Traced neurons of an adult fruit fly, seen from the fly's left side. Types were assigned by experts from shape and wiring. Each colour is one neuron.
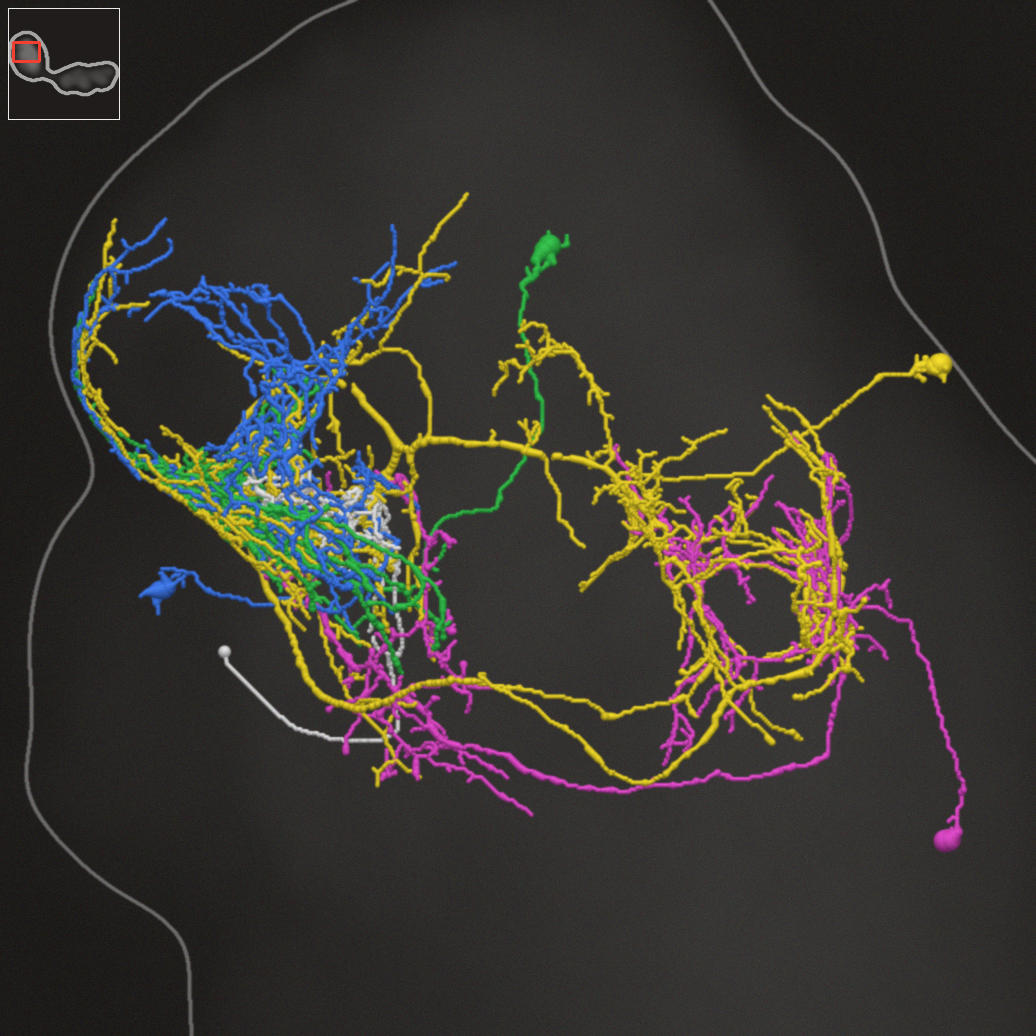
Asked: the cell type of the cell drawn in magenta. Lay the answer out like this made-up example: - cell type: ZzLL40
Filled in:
- cell type: LAL184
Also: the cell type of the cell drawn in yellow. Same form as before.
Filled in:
- cell type: LAL190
